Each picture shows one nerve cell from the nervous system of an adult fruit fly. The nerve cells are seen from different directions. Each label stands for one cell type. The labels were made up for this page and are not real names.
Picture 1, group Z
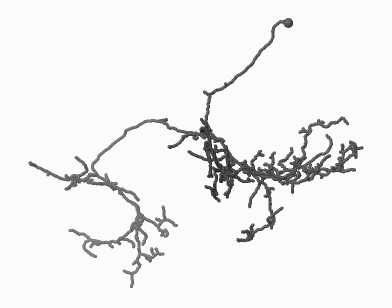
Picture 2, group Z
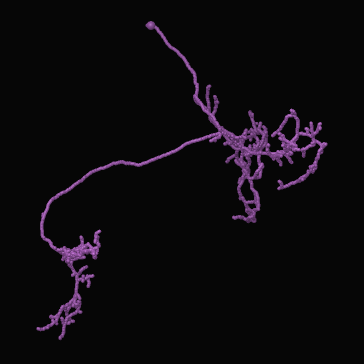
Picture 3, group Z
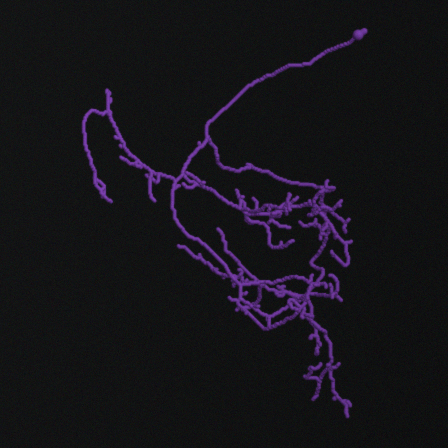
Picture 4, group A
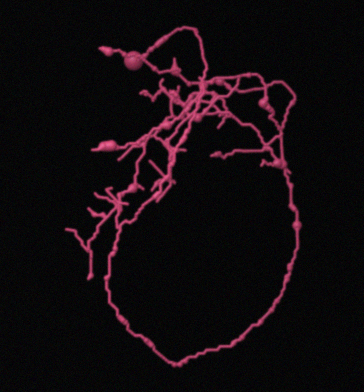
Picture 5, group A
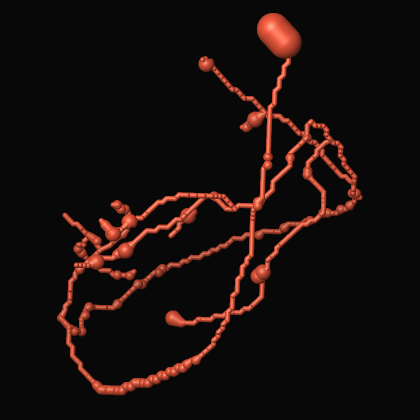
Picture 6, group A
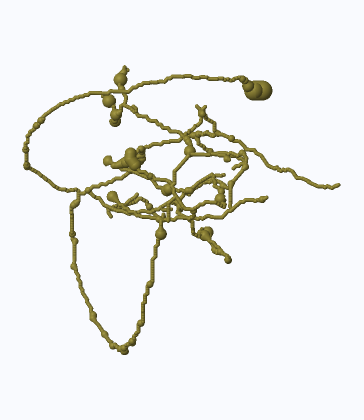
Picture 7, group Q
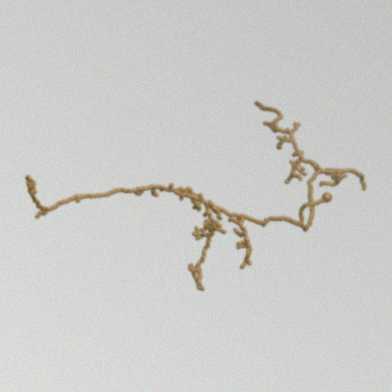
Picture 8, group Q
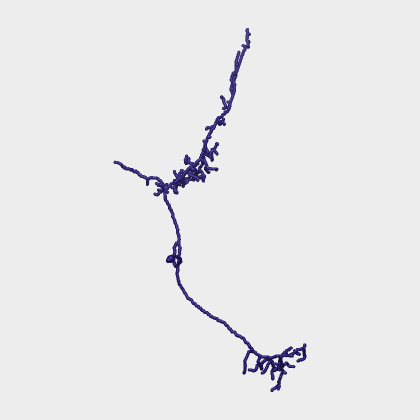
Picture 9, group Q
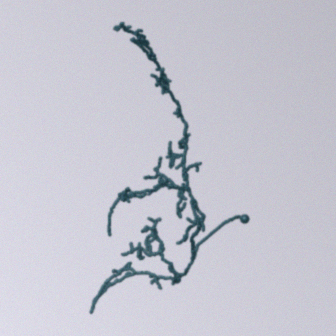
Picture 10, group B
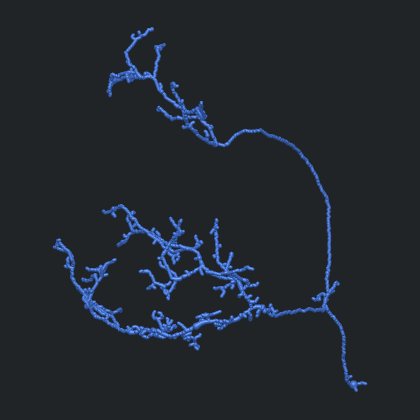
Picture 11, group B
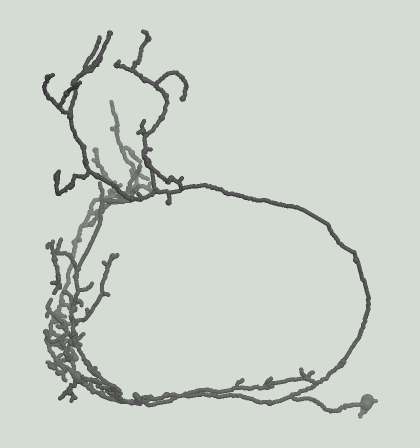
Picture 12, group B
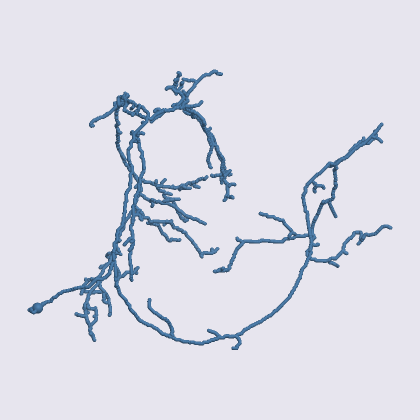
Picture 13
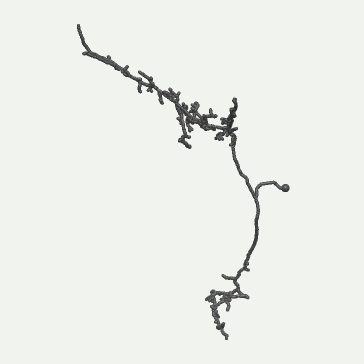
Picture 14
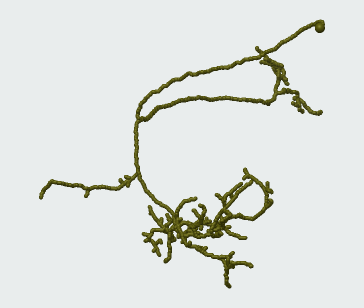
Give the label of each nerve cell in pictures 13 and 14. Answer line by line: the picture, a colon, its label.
13: group Q
14: group Z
